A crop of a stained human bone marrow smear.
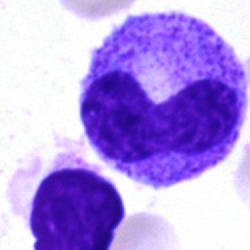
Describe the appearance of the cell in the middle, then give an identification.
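First, the outline: it is round. Second, the nucleus is kidney-shaped, with its indentation facing upward. Third, the chromatin is dark purple and condensed. Fourth, within that indentation lies a pale area holding fewer granules. The cell is a band neutrophil.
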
